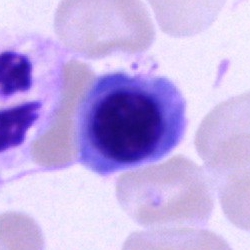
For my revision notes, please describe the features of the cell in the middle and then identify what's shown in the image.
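Outline's rounded, though a bit uneven. The chromatin stains dark purple and looks dense, and the cytoplasm's a deep blue. You'll see the rim of cytoplasm is wider on the right of the nucleus than on the left. So that's an erythroblast.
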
